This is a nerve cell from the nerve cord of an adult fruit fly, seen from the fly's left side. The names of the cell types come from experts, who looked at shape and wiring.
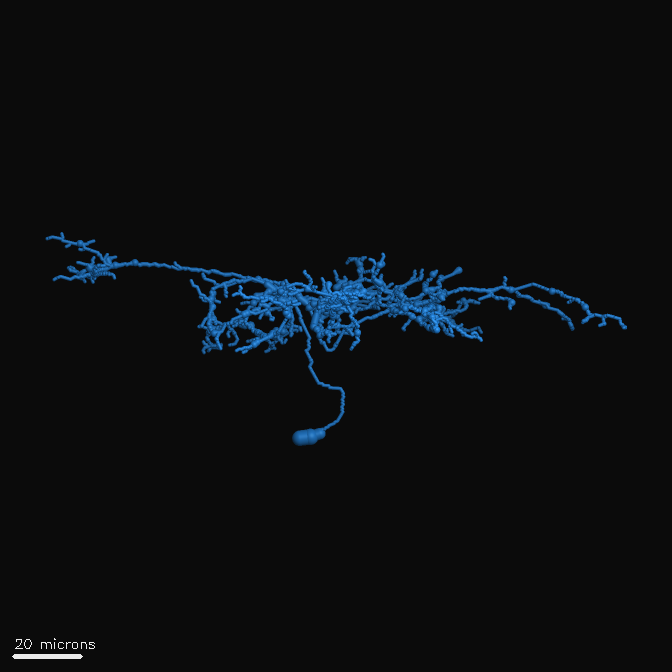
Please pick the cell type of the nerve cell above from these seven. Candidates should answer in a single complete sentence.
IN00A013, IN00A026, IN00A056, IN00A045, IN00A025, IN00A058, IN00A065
It is as IN00A025 that this nerve cell is typed.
